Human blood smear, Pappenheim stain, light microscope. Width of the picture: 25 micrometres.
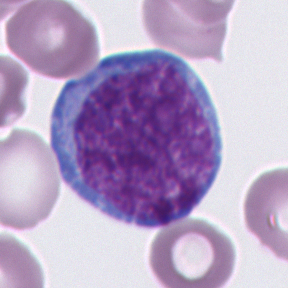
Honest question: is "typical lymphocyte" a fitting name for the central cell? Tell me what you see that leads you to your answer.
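The nucleus measures about 14 by 12 micrometres and is surrounded by only a narrow rim of cytoplasm. The cell is a myeloblast, not a typical lymphocyte.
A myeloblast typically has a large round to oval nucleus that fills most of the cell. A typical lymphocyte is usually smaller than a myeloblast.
No granules are seen in the cytoplasm.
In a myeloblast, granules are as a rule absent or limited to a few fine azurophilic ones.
The outline is roughly round and smooth, the cytoplasm has no vacuoles, and a red cell touches the upper left edge.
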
